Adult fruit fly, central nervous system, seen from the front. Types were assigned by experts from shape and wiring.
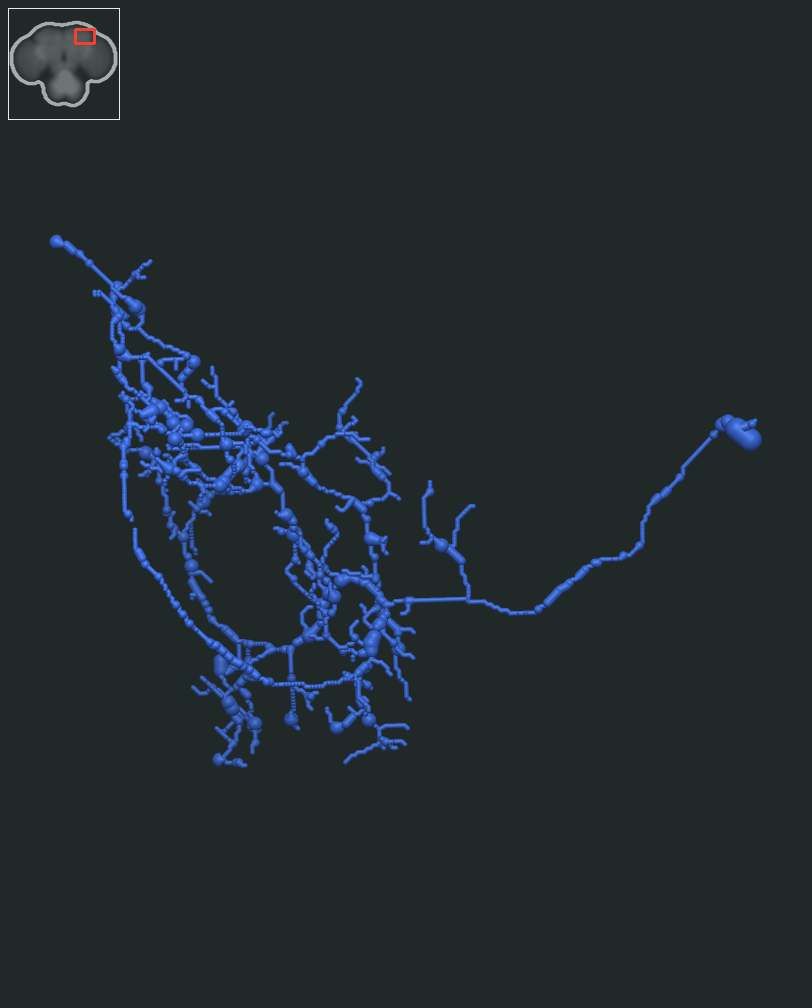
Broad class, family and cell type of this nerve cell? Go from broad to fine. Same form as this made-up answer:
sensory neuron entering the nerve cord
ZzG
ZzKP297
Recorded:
central-brain intrinsic neuron
hemilineage SLPal1
LHAD1f4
